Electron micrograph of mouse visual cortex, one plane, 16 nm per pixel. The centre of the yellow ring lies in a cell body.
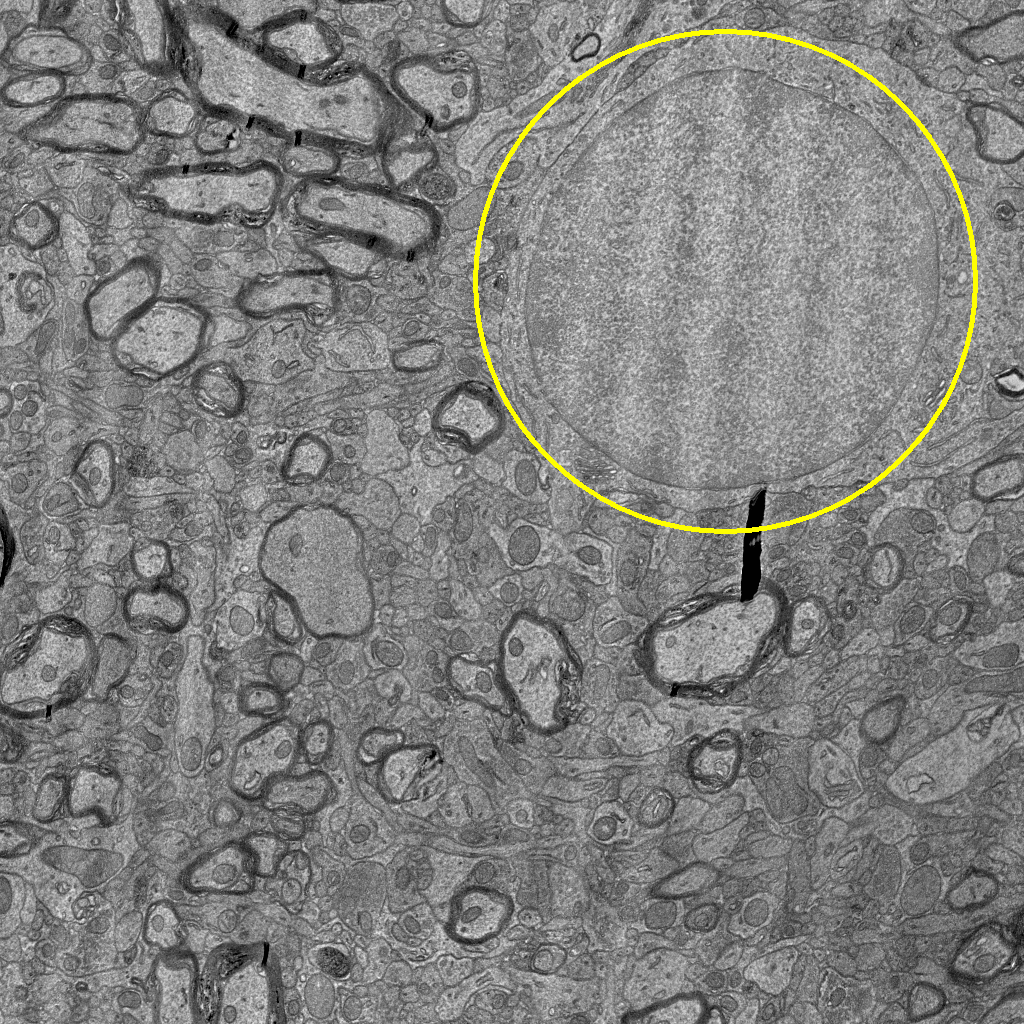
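Oligodendrocyte in mouse visual cortex, the ringed cell. The nucleus is large and nearly round, with a smooth outline and no infoldings of the nuclear envelope. Chromatin is pale and finely dispersed, lacking a thick dark band beneath the envelope. No nucleolus is visible.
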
